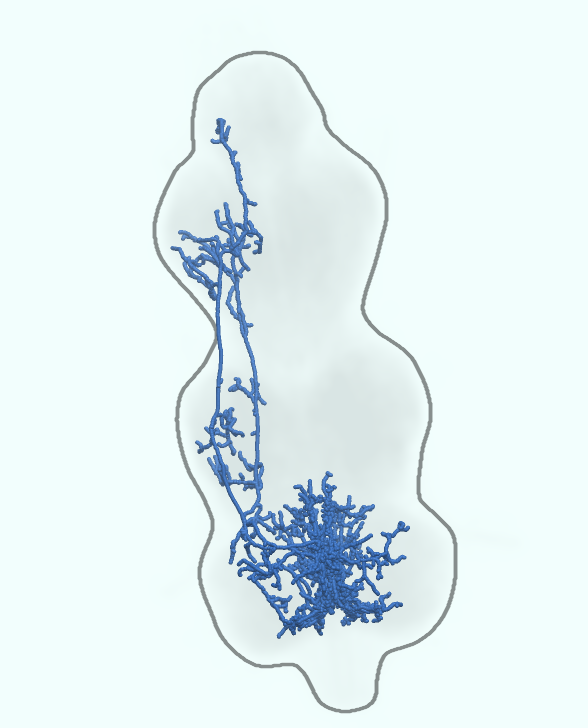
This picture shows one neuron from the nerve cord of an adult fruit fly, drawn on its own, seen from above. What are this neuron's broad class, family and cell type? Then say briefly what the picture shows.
Its broad class is ascending neuron. Its family is hemilineage 27X. It is of cell type IN27X001. Dozens of branch ends can be seen. As drawn here it is taller than it is wide.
